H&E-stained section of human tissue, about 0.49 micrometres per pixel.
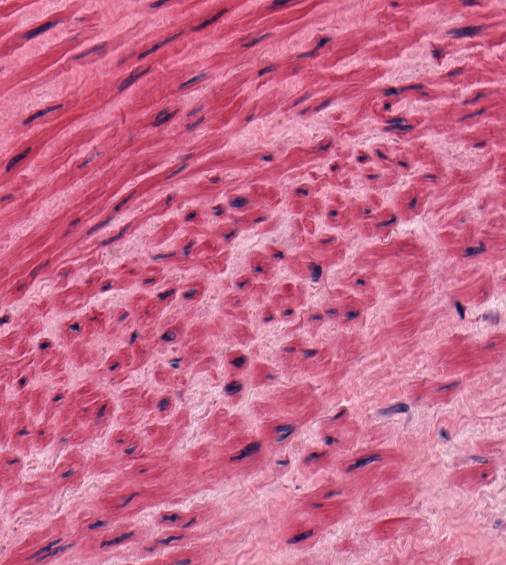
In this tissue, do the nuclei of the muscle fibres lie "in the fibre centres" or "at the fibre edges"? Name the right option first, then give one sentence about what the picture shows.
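In the fibre centres. The lengthwise-cut cells have single elongated, cigar-shaped nuclei lying in the middle of the cell.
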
